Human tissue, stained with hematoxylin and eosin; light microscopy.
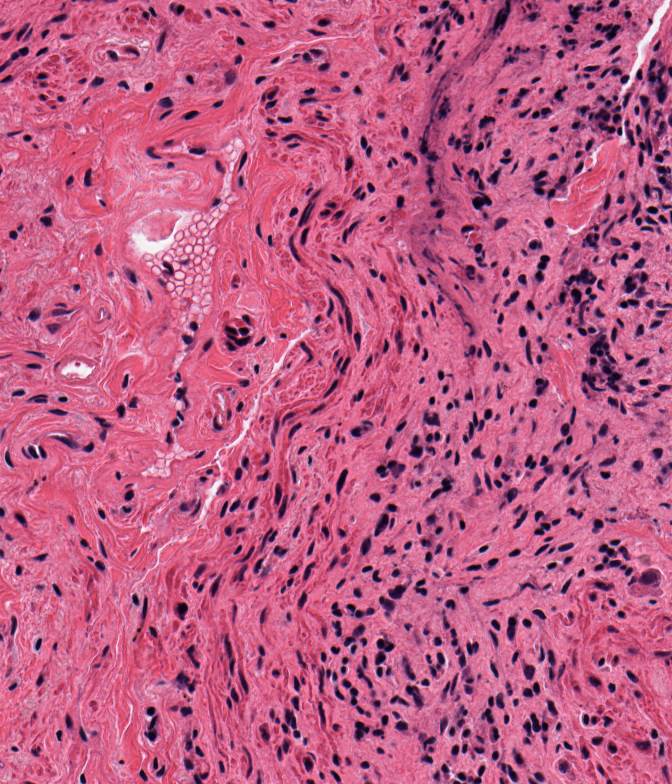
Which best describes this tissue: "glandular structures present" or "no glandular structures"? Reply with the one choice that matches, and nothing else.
No glandular structures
